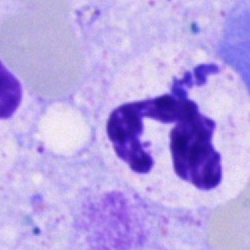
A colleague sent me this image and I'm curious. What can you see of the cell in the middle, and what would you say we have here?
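Look first at the nucleus: it is bent into a horseshoe, with its opening facing downward. From the upper right part of that horseshoe, a narrow, knobbly strand of nucleus reaches out. Around it, the cytoplasm is plentiful and pale lilac. Within that cytoplasm you can make out fine, scattered pinkish granules. This cell is a segmented neutrophil.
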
